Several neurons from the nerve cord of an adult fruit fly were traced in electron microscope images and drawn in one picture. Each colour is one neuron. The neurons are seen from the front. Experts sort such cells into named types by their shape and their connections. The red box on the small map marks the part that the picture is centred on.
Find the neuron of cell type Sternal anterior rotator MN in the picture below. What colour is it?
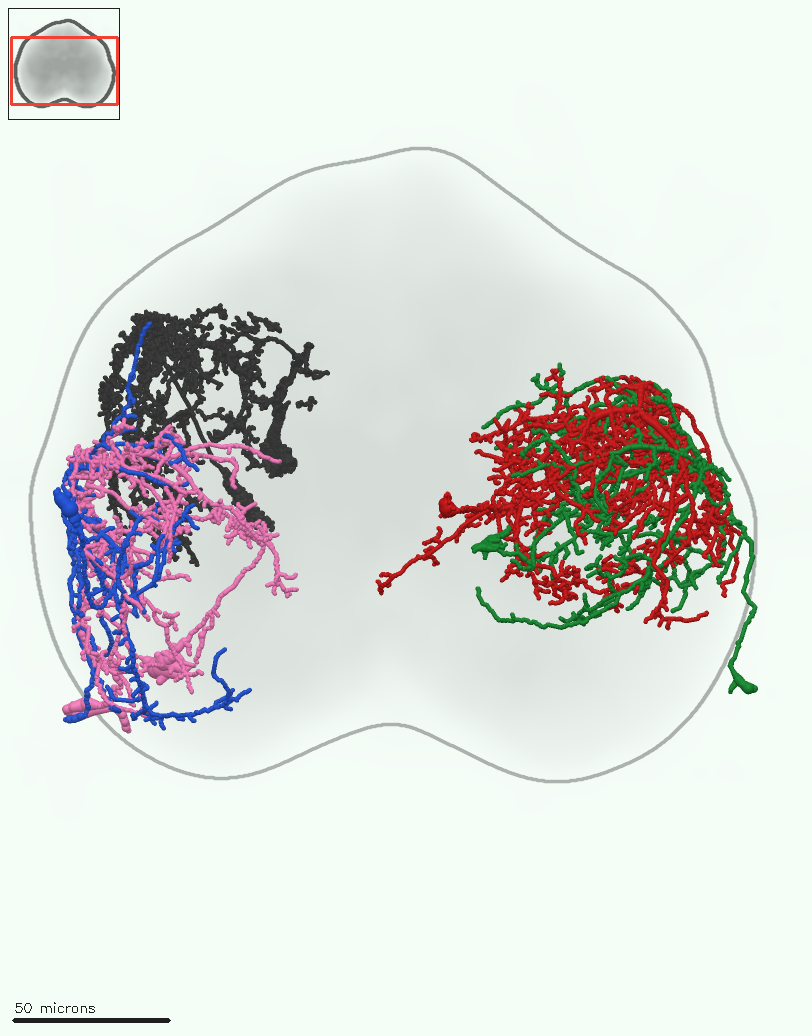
pink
